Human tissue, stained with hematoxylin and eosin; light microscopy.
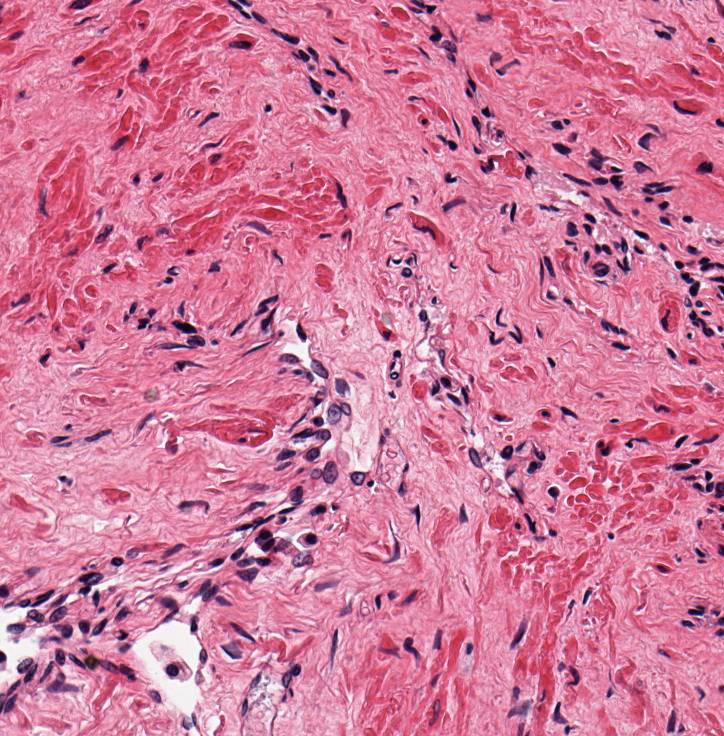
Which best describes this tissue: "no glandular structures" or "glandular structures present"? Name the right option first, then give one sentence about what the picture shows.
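No glandular structures. No glands or tubules are present in the field.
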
